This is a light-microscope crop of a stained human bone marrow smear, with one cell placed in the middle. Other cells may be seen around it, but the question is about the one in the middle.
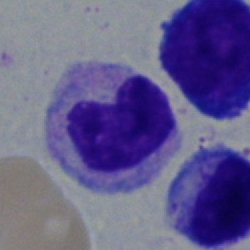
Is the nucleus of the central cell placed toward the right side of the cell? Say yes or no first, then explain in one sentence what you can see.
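Yes. The rim of cytoplasm is widest on the left side of the cell.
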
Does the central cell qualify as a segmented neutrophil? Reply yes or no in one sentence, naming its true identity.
No, the correct answer for the middle cell is a band neutrophil, not a segmented neutrophil.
